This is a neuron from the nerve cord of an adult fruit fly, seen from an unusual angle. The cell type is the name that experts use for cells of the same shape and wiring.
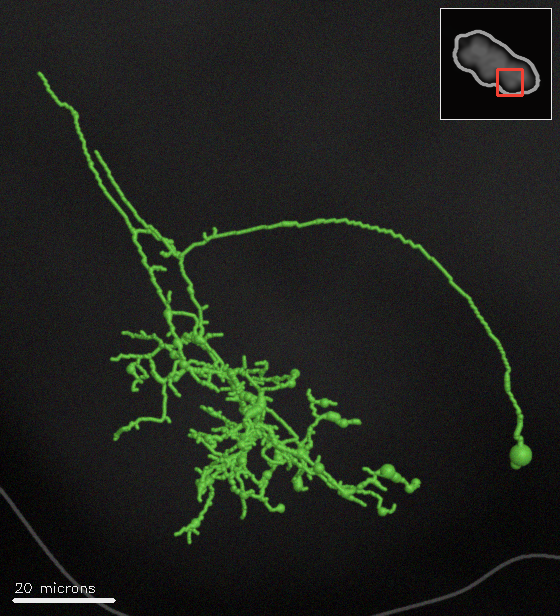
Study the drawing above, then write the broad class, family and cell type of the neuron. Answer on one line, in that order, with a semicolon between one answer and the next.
nerve-cord intrinsic neuron; hemilineage 21A; IN21A072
